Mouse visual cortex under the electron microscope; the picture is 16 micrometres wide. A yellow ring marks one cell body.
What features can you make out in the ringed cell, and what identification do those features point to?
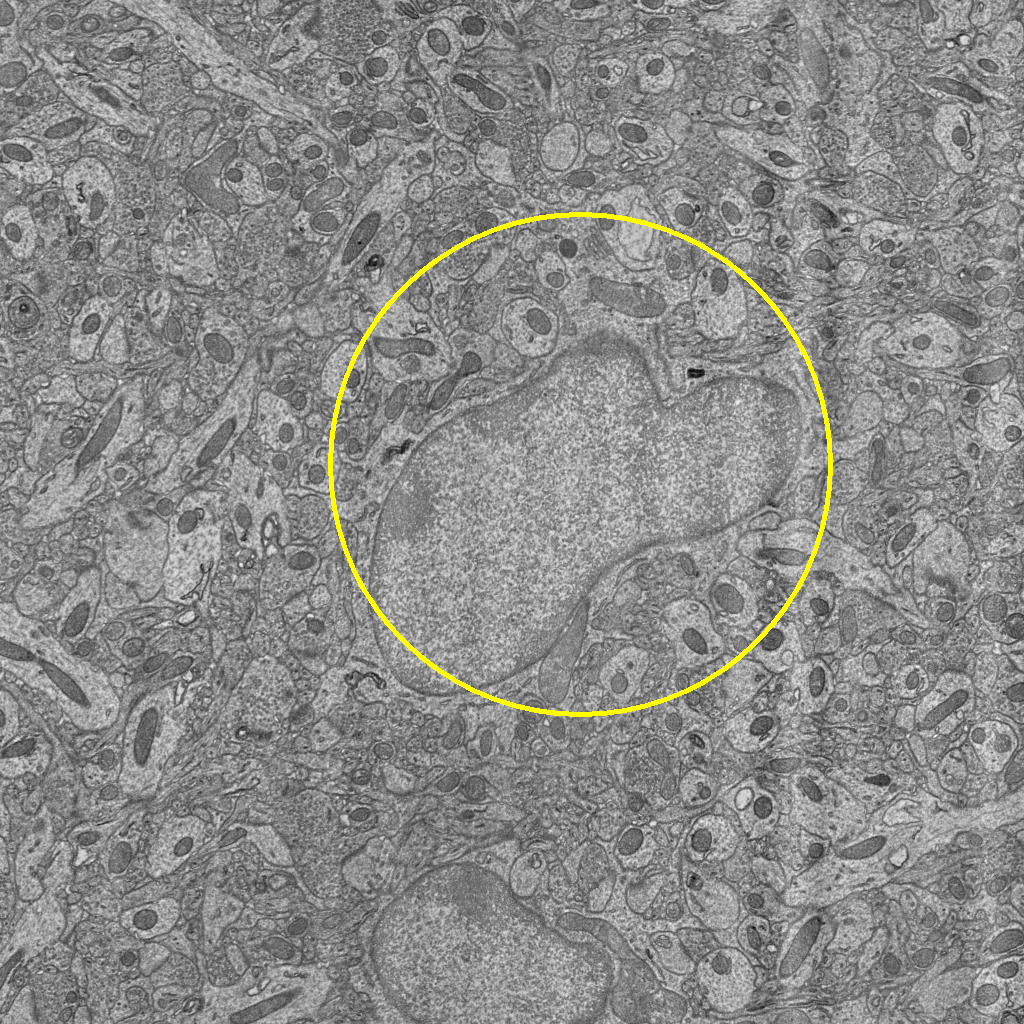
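Irregular nuclear outline, deep notch at upper right. Chromatin fine-grained, evenly spread through most of the nucleus. Elongated mitochondrion against the lower side of the nucleus. Wide view: a second cell body with a pale nucleus just below the ring. Cell: astrocyte.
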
